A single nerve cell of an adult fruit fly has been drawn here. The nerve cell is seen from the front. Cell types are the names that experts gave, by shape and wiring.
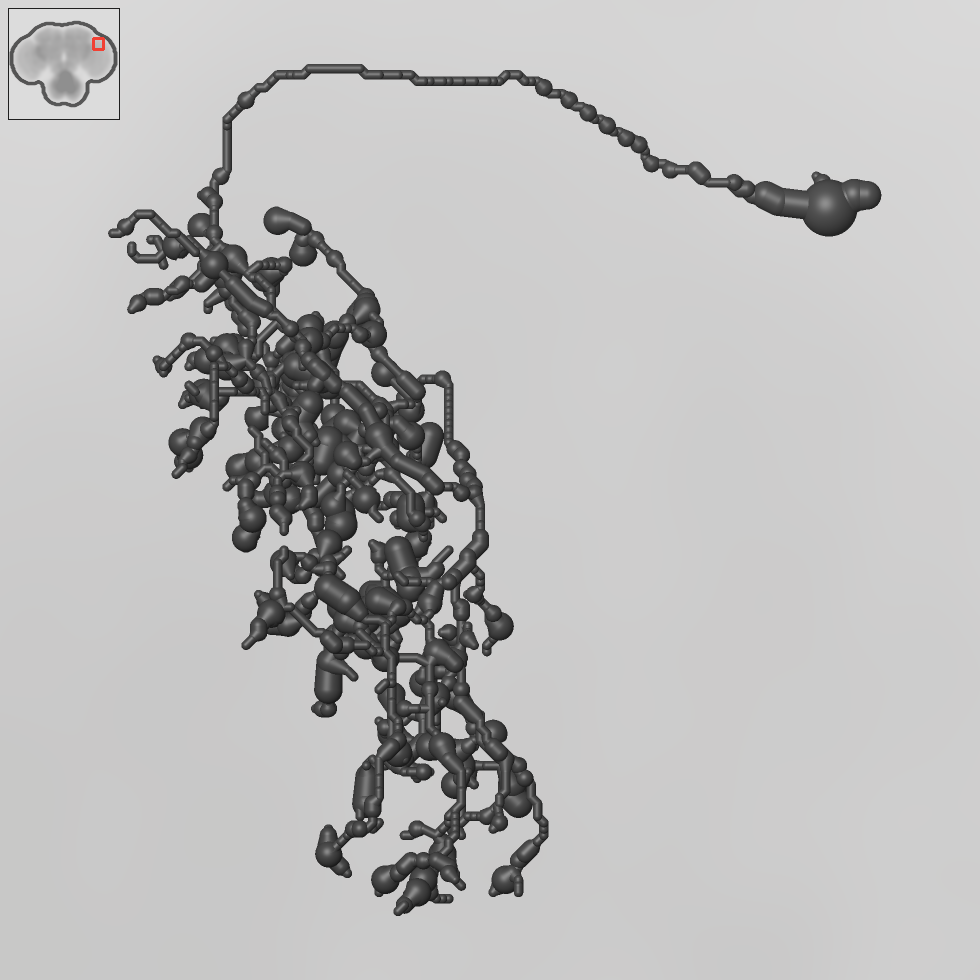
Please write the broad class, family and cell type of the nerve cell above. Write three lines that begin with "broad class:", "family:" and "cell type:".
broad class: optic-lobe intrinsic neuron
family: Pm
cell type: Pm2a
